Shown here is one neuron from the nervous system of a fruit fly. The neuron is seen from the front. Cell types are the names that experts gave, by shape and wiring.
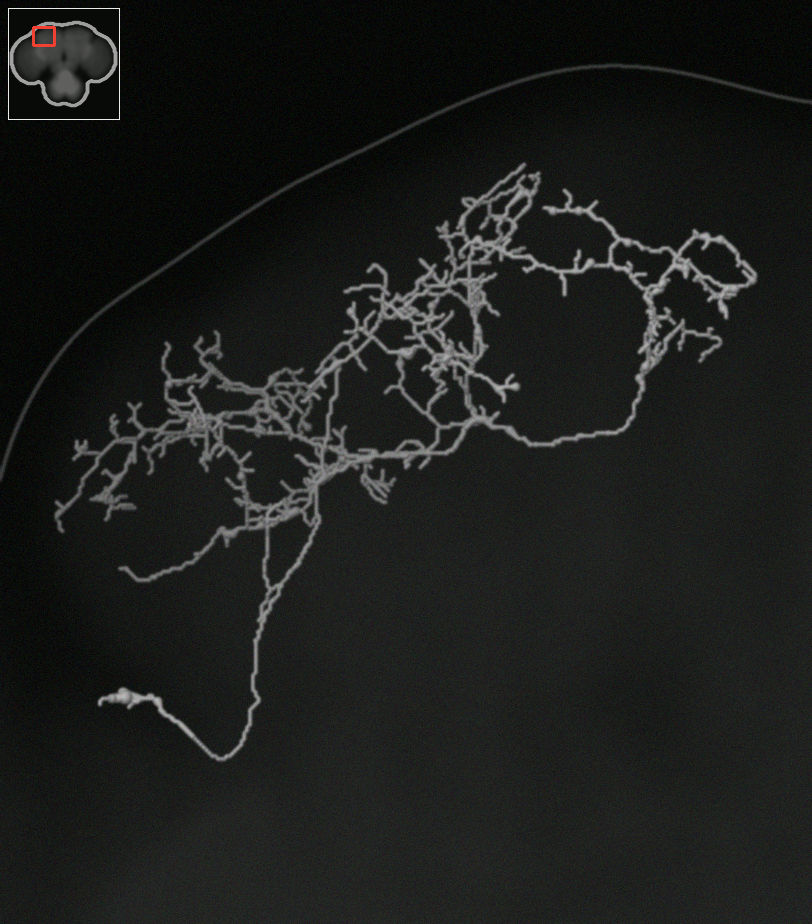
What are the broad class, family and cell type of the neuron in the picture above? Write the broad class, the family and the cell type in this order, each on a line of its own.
central-brain intrinsic neuron
hemilineage LHa1
CB3030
